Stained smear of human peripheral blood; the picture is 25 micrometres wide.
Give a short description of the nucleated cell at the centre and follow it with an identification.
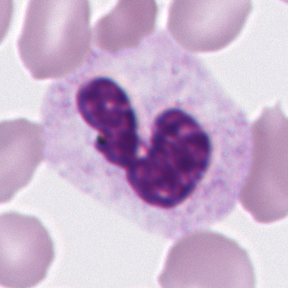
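The nucleus shows dark purple chromatin gathered into coarse clumps. Abundant cytoplasm surrounds it widely on every side. This cytoplasm is pale pinkish-lilac and carries fine lilac-pink granules scattered through it. The cell is a segmented neutrophil.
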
